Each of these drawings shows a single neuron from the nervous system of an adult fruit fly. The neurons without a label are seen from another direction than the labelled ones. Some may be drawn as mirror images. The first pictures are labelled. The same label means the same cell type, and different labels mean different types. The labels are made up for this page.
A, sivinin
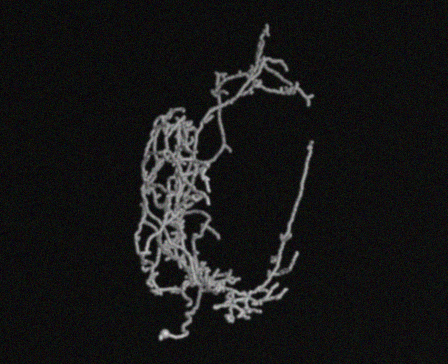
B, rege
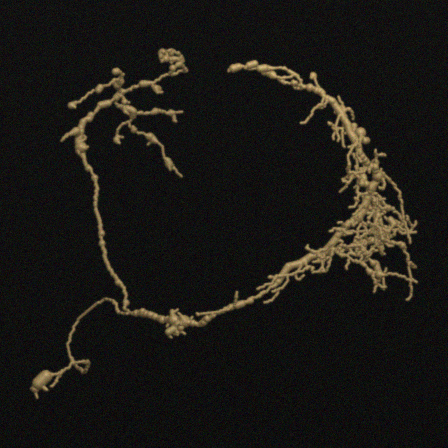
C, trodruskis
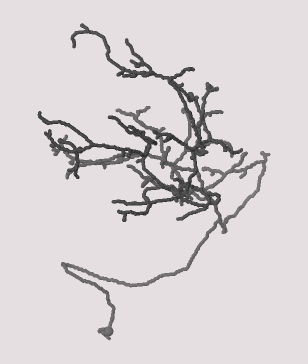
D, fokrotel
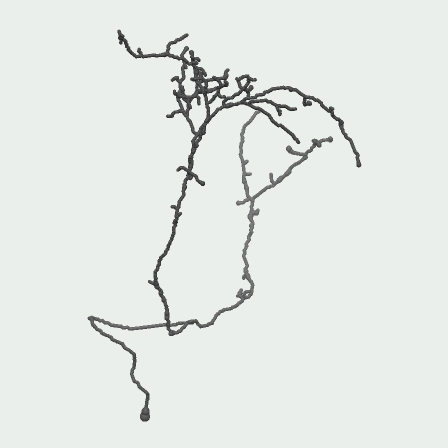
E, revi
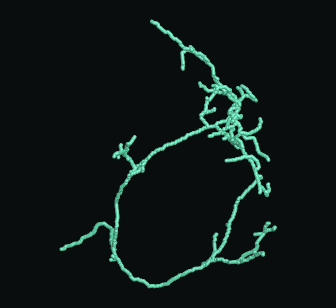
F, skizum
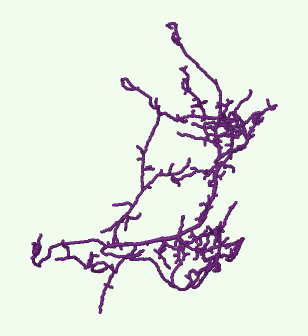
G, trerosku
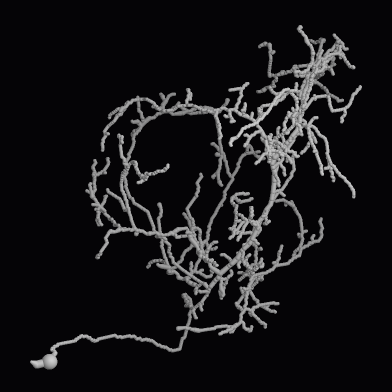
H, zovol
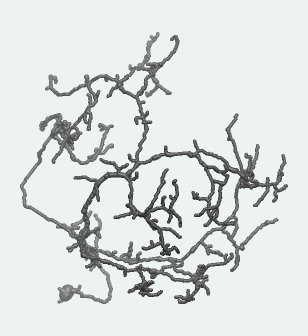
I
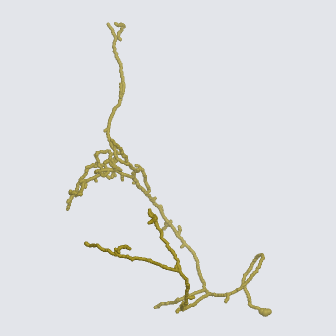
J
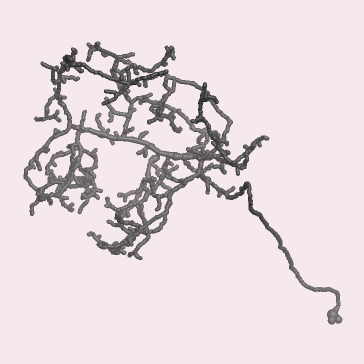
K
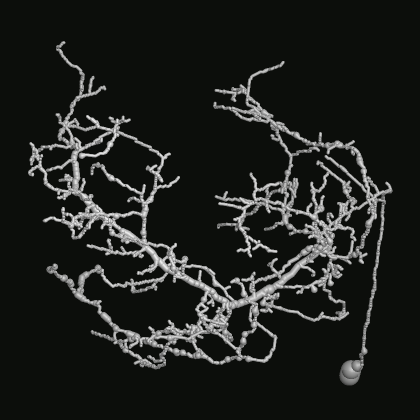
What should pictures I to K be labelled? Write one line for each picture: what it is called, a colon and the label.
I: fokrotel
J: zovol
K: skizum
